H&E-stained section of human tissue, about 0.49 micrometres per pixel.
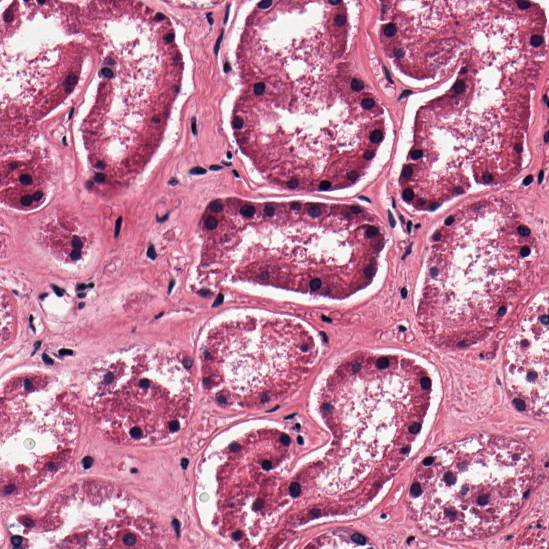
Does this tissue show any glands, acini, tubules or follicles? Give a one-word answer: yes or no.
Yes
